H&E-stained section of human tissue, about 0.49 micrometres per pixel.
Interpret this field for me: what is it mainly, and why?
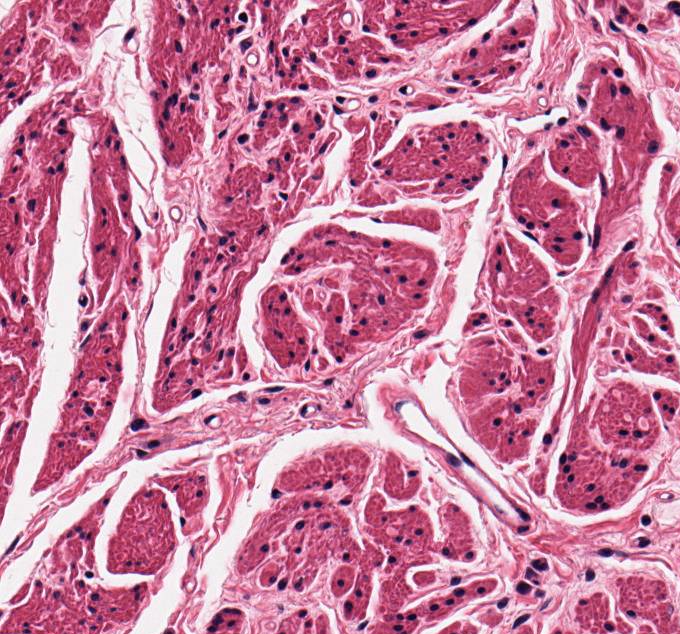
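Answer: smooth muscle. First, the pink is cell cytoplasm, stained deep pink and without cross-striations. Second, the bundles are cut in different planes: elongated ones run diagonally on the left, rounded cross-cut ones sit in the centre and right.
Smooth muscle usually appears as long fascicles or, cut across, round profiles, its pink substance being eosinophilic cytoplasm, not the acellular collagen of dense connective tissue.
Last, thin pale fibrous septa with scattered spindle-shaped nuclei separate the bundles.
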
